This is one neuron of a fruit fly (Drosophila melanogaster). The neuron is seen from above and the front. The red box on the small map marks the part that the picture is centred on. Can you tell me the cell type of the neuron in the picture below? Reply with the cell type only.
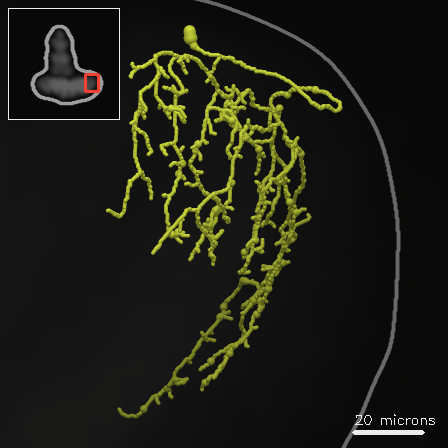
Cm27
